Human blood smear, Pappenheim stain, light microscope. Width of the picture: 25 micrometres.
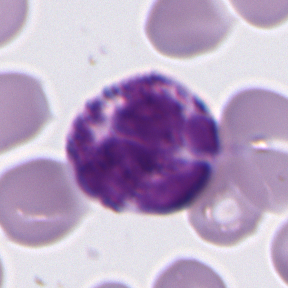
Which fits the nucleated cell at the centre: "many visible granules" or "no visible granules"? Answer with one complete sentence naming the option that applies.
Within the cytoplasm of the cell there are many visible granules.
